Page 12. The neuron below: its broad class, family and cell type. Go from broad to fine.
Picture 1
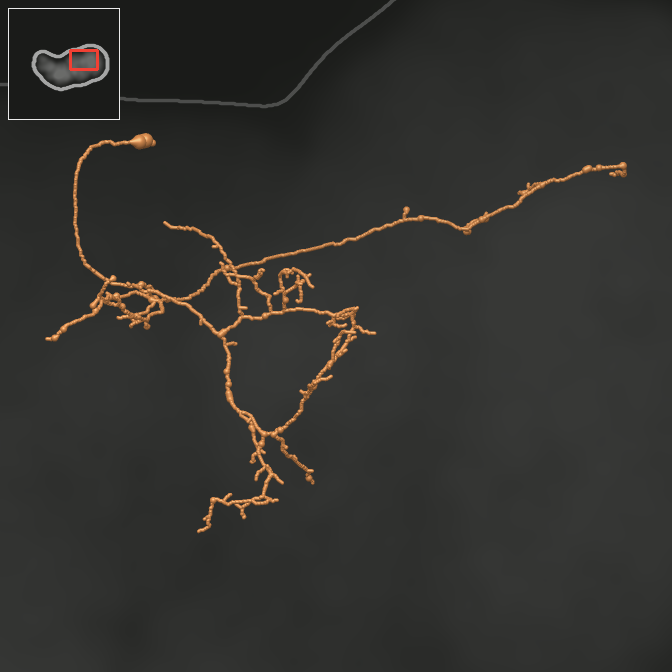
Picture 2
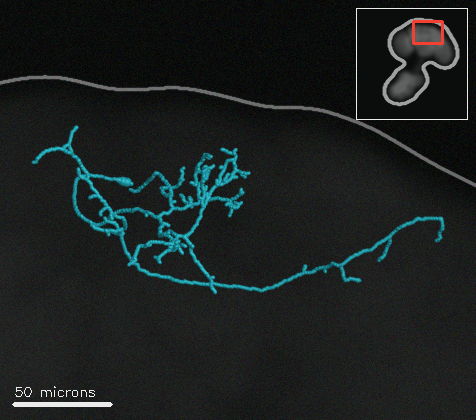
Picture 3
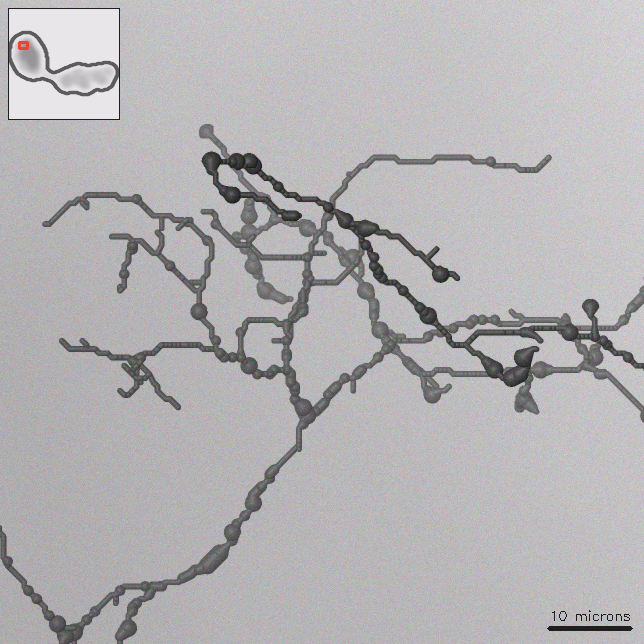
central-brain intrinsic neuron; hemilineage SMPp&v1_posterior; SMP450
